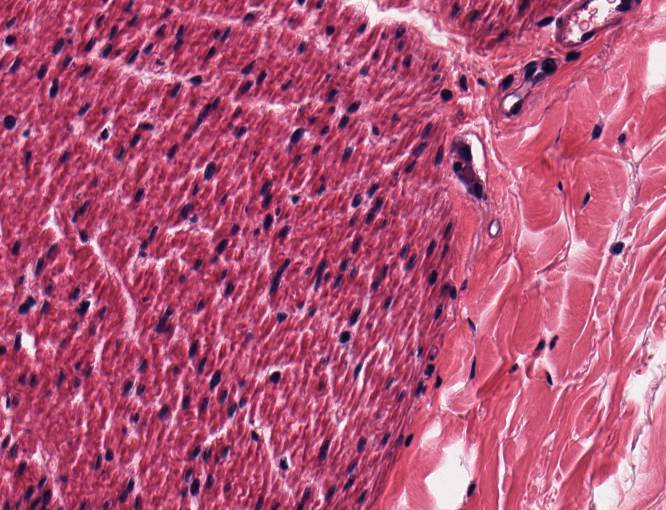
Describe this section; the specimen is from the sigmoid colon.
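Checked in turn, the left region consists of tightly packed fibres with little space between them. Numerous small, oval to elongated dark nuclei are scattered evenly through that region. Fat cells and epithelium are absent throughout the field.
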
